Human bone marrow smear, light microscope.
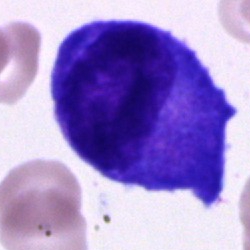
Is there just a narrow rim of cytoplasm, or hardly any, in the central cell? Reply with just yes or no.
No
